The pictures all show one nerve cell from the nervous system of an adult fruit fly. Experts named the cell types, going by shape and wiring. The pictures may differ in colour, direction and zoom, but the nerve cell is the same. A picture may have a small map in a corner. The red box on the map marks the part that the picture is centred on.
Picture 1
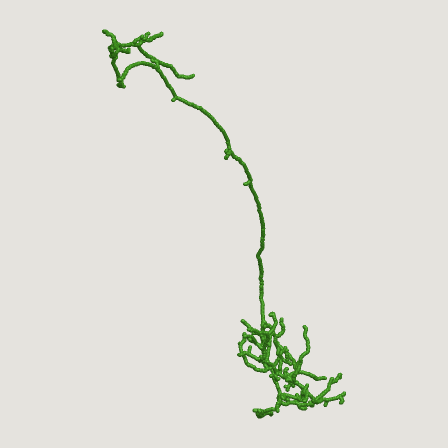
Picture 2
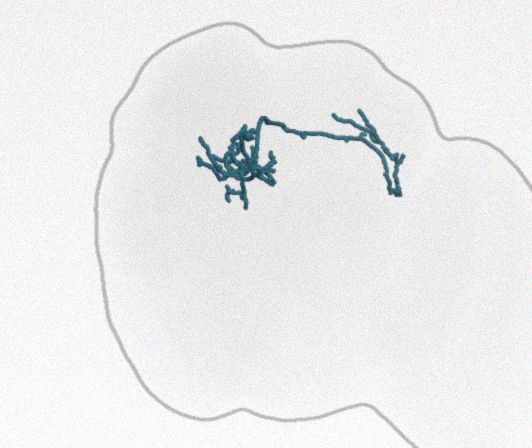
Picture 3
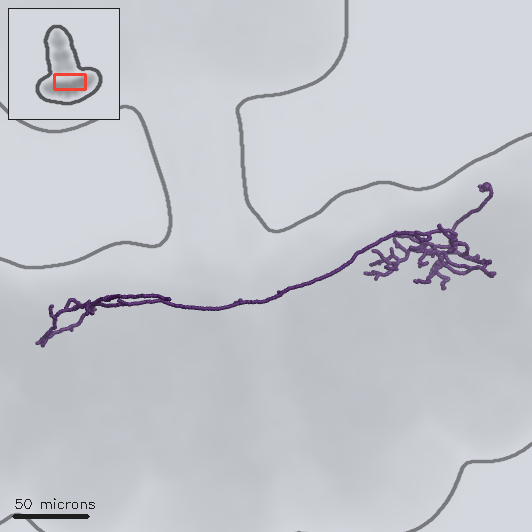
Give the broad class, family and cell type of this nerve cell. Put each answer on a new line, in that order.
central-brain intrinsic neuron
hemilineage VPNp&v1_posterior
PLP156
